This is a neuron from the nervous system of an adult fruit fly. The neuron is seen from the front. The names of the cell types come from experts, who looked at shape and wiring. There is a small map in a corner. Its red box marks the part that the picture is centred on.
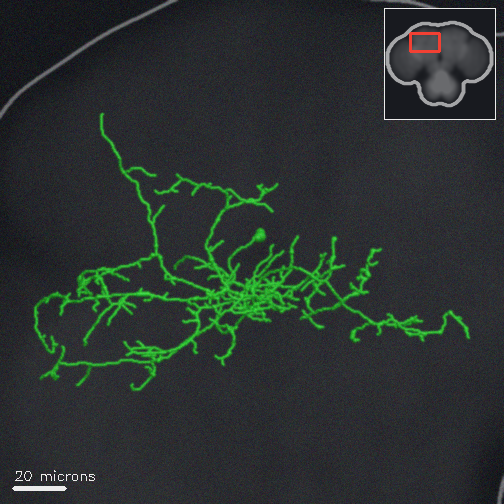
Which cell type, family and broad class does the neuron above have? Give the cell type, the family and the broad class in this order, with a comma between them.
AVLP522, hemilineage DL1_ventral, central-brain intrinsic neuron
